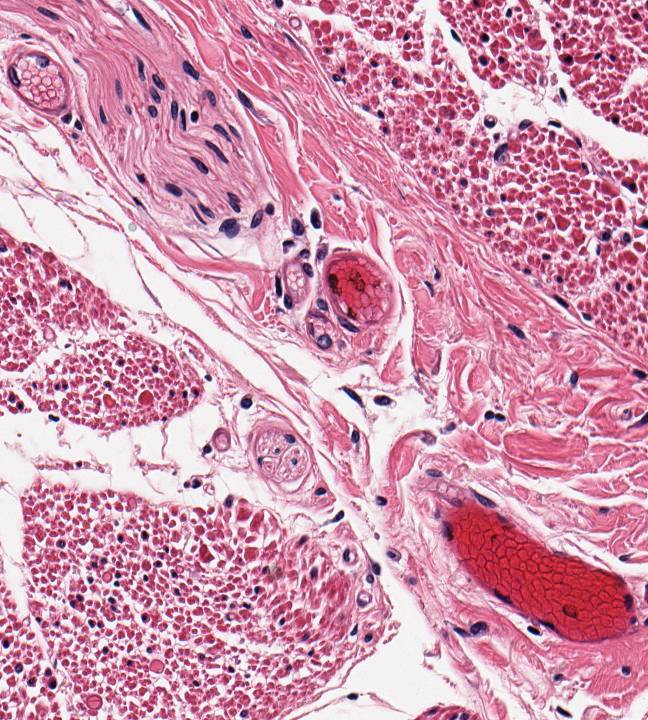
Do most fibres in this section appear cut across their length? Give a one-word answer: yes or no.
Yes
